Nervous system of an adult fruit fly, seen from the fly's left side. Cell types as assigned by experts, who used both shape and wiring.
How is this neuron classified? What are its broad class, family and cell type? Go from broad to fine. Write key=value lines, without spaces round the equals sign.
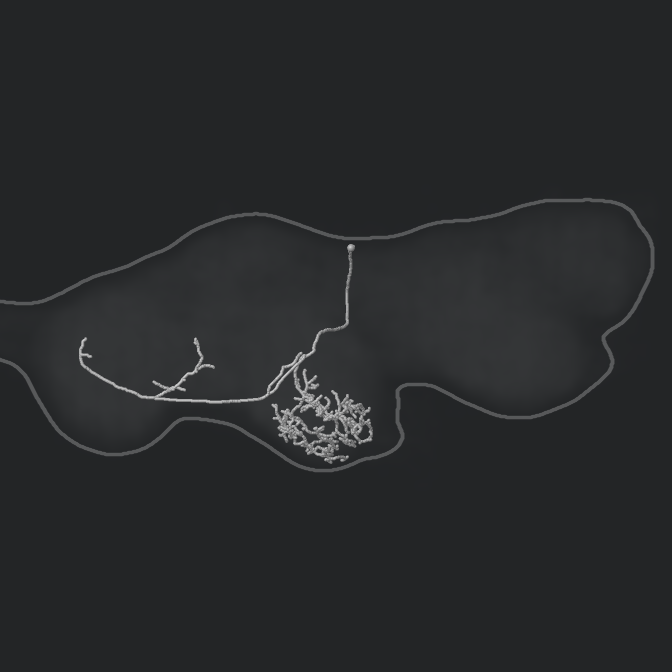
broad_class=nerve-cord intrinsic neuron
family=hemilineage 23B
cell_type=IN23B073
